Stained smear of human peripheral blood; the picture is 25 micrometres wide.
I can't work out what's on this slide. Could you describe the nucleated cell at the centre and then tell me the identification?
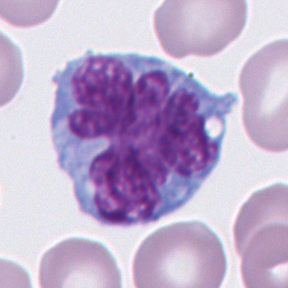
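Cell about 16 micrometres across; outline bears small ragged projections at top left. Chromatin dark purple, coarsely clumped. Nucleus fills about 60% of the cell's area. Cytoplasm pale greyish blue, with a single small, clear, round vacuole at the right edge of the cell. This is a monocyte.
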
